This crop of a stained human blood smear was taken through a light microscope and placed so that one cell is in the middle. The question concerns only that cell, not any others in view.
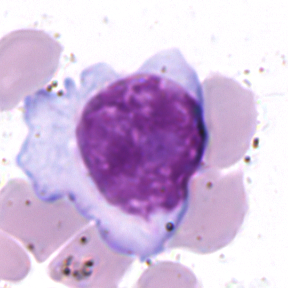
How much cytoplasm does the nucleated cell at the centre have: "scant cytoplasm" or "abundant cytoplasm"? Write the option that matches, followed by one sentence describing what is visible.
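Abundant cytoplasm. The cytoplasm is abundant and pale grey-blue, and it is deeper blue along its outer edge.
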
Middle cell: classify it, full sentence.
Centrally within this crop lies a plasma cell.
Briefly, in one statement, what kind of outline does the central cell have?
The cell is bounded by a ragged or projection-bearing margin rather than a smooth one.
